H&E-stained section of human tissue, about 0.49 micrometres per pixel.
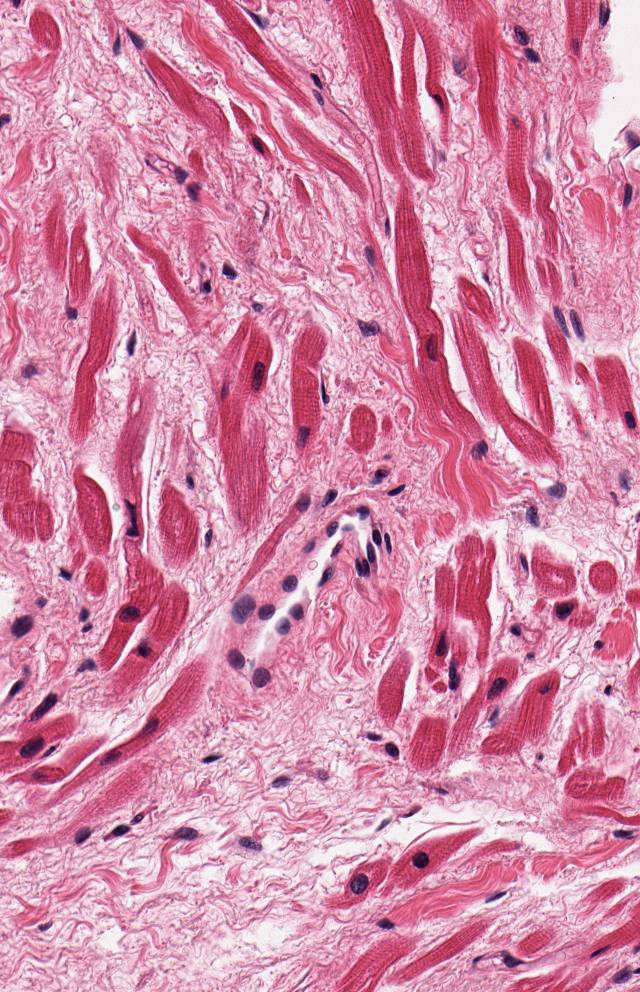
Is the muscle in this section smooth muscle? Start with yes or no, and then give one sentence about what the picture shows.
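No. Across the whole field, striated muscle fibres lie as separated single fibres and small groups within abundant intervening stroma.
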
